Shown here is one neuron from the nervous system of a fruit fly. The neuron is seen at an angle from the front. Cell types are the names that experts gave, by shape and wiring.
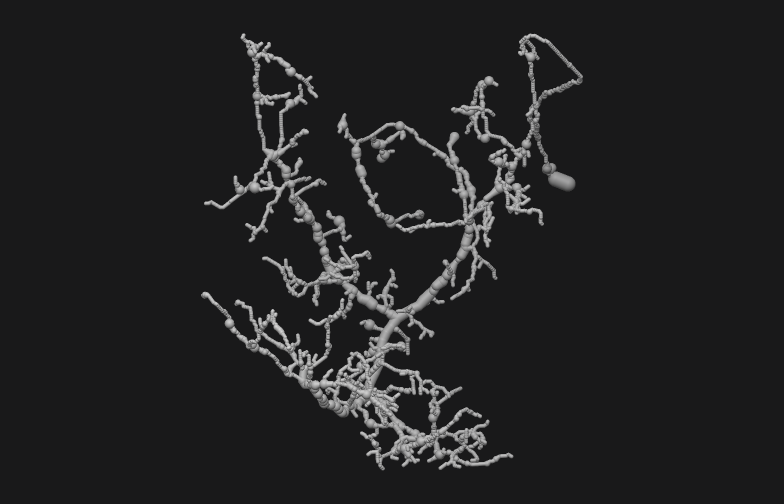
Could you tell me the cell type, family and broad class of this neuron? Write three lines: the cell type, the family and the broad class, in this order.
IN03A033
hemilineage 03A
nerve-cord intrinsic neuron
